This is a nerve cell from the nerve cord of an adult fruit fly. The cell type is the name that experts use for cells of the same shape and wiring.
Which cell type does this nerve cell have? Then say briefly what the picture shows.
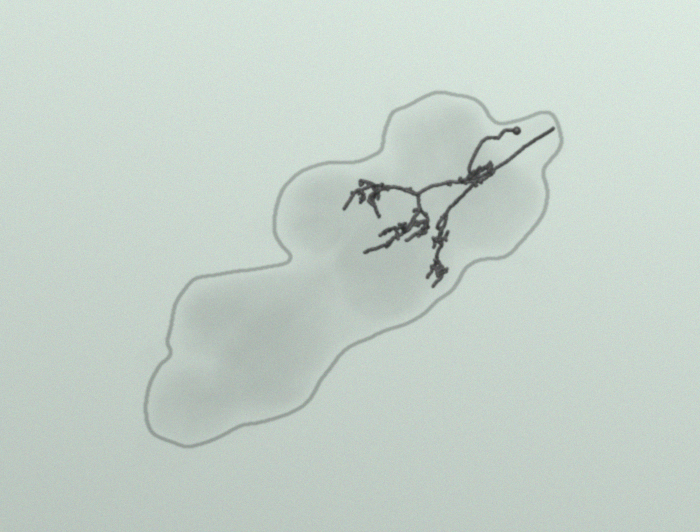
Its cell type is AN08B084. Its broad class is ascending neuron. In this view it is wider than it is tall.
